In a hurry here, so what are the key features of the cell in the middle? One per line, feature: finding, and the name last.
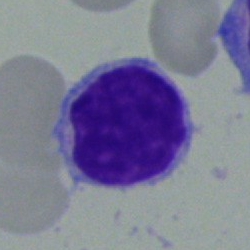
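Outline: roughly round.
Nucleoli: none distinct in the nucleus.
Cytoplasm amount: only a thin rim around the nucleus.
Cytoplasm colour: pale blue.
Name: lymphocyte.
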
